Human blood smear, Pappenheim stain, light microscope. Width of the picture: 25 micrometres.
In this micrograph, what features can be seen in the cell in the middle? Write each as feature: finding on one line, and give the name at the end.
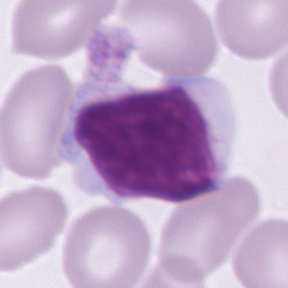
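Nucleus outline: angular, roughly four-sided, as I see it
Nucleus size: about 13 by 10 micrometres
Chromatin: dark purple, dense across the whole nucleus
Cytoplasm: very pale greyish-blue
Left edge: ragged with fine wisps, not smooth
My call: large granular lymphocyte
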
